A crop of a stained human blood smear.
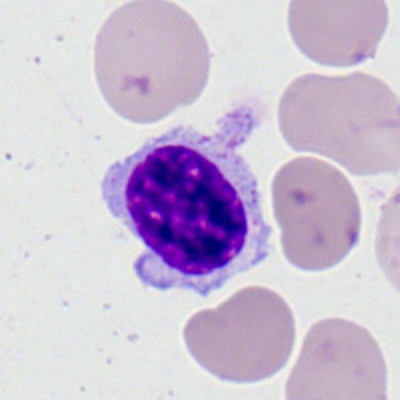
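Lymphocyte, the cell in the middle of a stained human blood smear. Its outline is irregular, with several blunt bulges in place of a smooth circle, and a tongue of cytoplasm projects outward from its upper right. The chromatin is dark purple, clumped into coarse blocks separated by paler spaces. Only a few fine purplish granules are scattered in the cytoplasm.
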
